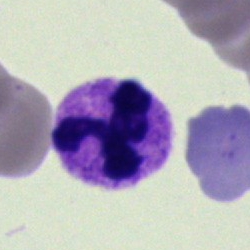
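Segmented neutrophil. Chromatin is checked first: dense and very dark purple through every lobe. Nucleoli are absent from view. The cytoplasm comes next, filled with fine, faint lilac granules and free of any visible vacuoles.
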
